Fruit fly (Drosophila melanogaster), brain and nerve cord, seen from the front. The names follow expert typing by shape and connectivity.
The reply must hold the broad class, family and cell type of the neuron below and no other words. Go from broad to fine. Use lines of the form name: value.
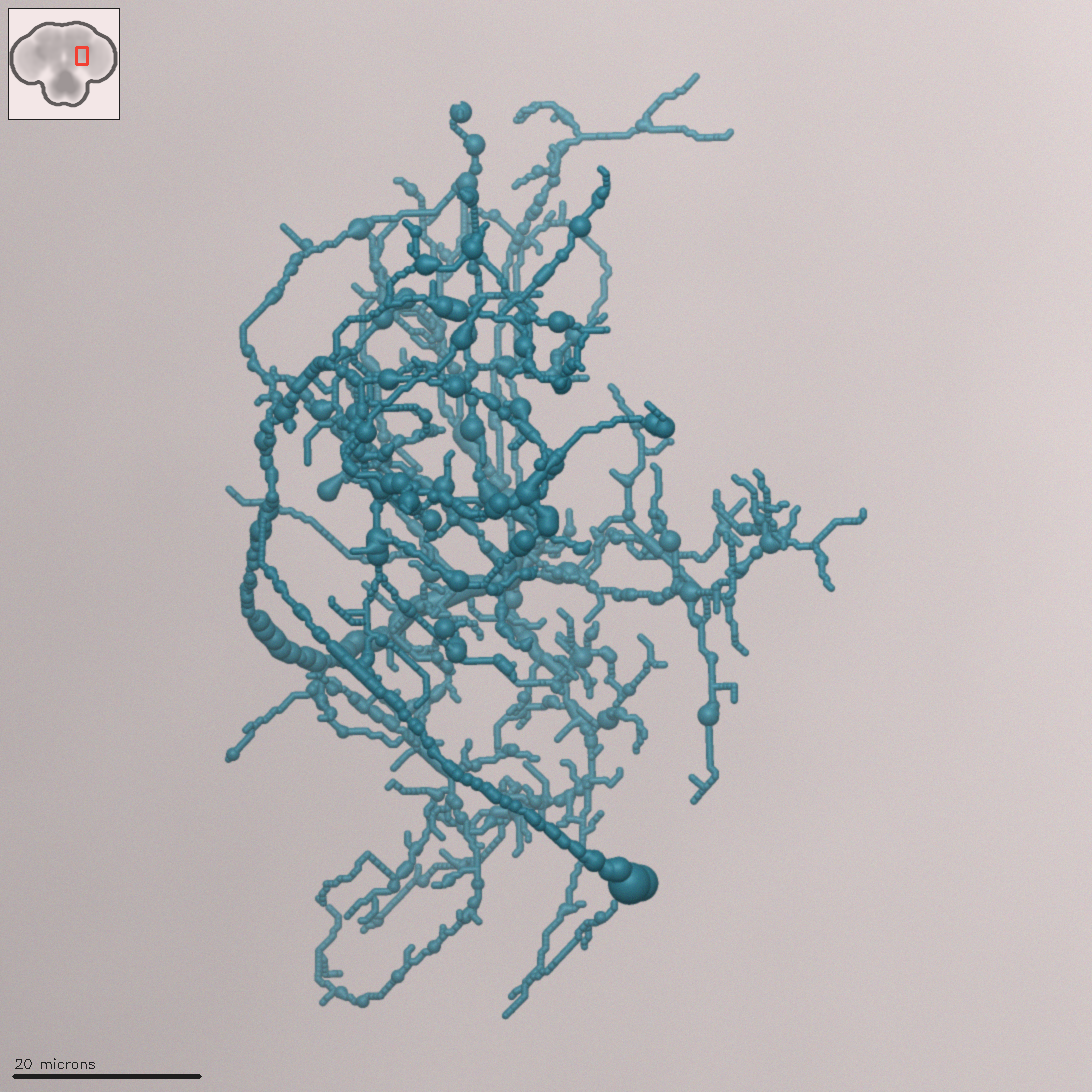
broad class: central-brain intrinsic neuron
family: hemilineage LALa1_anterior
cell type: WED015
